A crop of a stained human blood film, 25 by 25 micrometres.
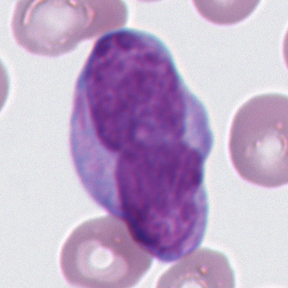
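Atypical promyelocyte, stained smear of human peripheral blood. Elongated oval cell, about 21 by 12 micrometres, tilted from upper left to lower right. Nucleus fills about 70% of cell area. Cytoplasm pale blue, widest along left side, thin rim on right. Border smooth, no projections.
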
